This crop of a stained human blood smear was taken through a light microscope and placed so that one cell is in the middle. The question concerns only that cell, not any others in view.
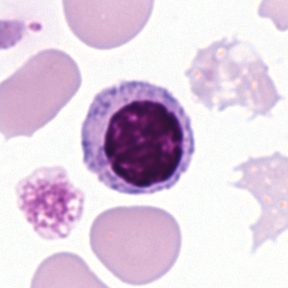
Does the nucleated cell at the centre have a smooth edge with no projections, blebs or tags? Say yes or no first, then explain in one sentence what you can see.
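No. The cell's edge is finely ruffled rather than smooth.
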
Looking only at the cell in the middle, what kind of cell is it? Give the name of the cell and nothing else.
normoblast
